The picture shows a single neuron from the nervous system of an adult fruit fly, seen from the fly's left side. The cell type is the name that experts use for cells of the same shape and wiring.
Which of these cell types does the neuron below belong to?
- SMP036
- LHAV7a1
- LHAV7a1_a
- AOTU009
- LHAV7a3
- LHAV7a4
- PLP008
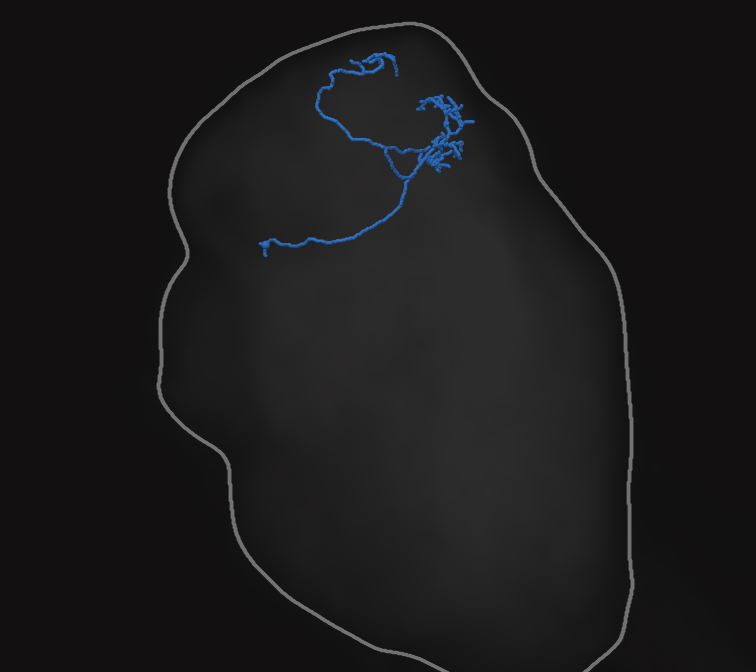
LHAV7a3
